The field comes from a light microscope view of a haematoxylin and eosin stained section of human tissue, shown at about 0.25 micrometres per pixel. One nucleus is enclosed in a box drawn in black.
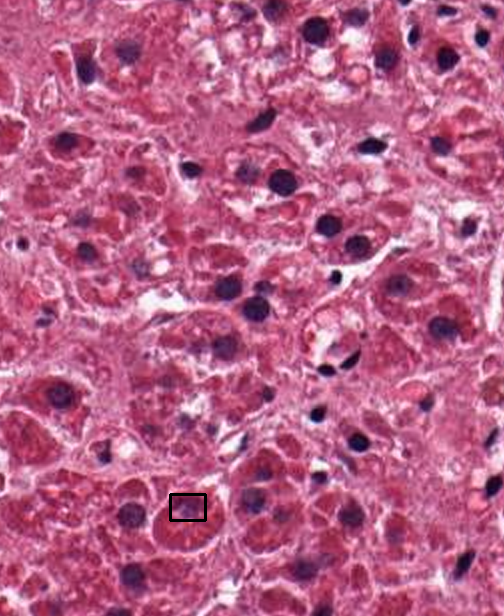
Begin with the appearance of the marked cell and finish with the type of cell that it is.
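The nucleus sits near the centre of the cell and looks paler and less sharply outlined than the dark, round nucleus of the neighbouring cell to its left. The cell has a rounded shape with a distinct outline, separated from neighbouring cells by a thin pale rim. It lies in a tightly packed sheet of similar large pink cells, with small white spaces between some of them. It is an adrenal cortical cell.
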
